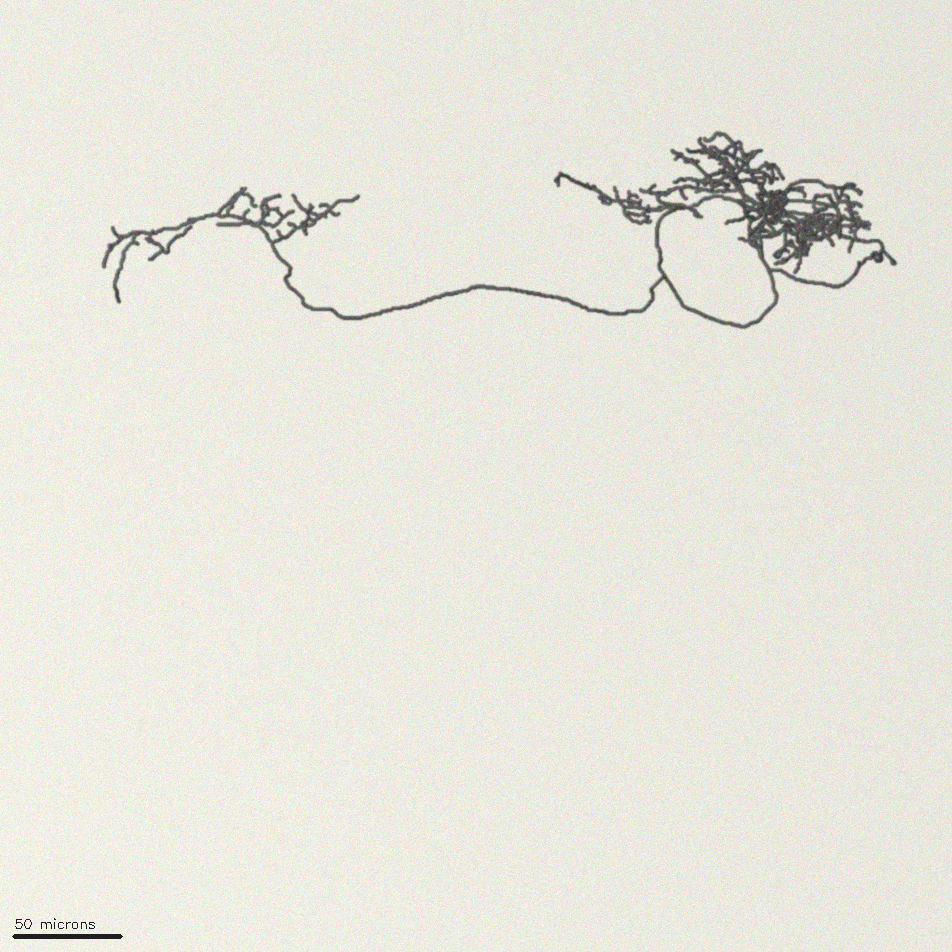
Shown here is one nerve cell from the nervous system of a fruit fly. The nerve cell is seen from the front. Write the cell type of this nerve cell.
LHAD1k1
